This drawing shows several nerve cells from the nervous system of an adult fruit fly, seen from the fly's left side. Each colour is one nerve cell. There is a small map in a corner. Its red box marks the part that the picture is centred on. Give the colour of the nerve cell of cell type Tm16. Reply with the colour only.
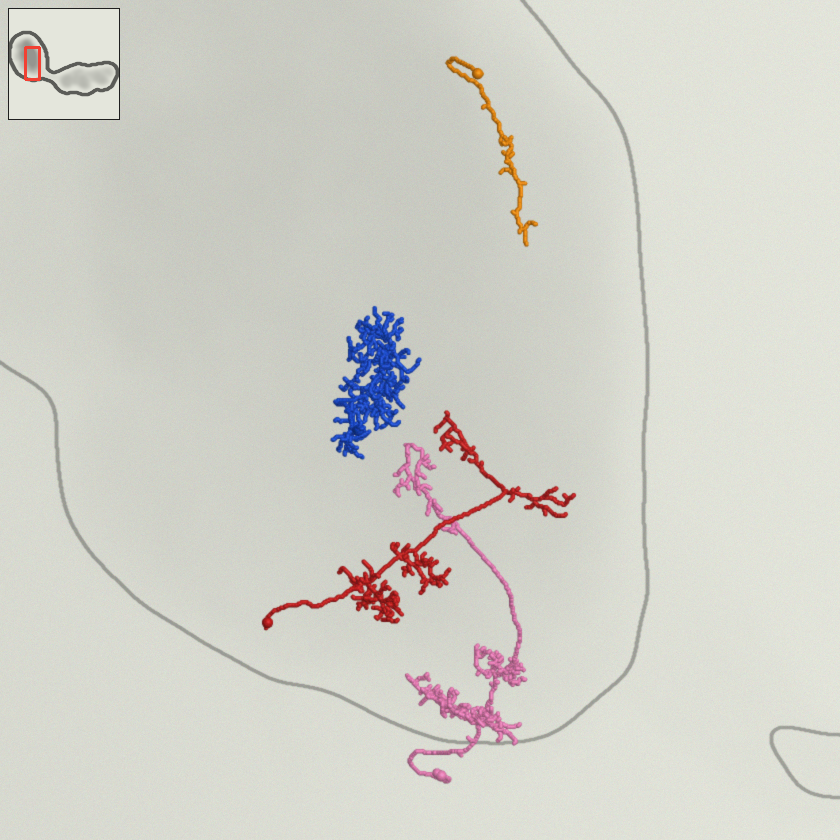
pink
